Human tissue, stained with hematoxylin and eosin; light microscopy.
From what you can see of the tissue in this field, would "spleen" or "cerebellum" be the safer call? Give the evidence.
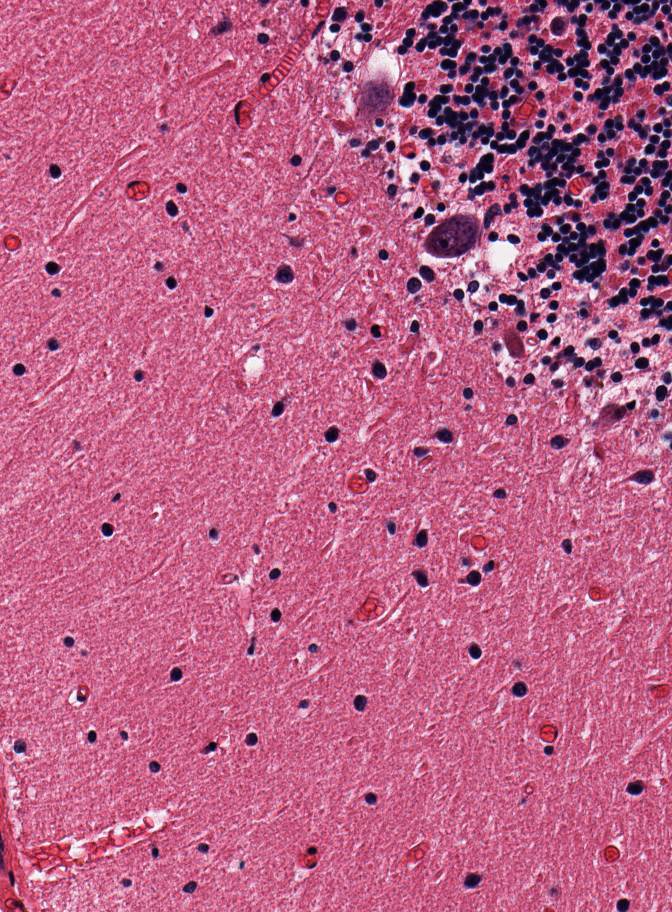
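This is cerebellum. Closely packed small, round, deeply basophilic nuclei with scant cytoplasm form a dense layer in the upper right corner; a pale pink fibrillar layer fills the rest.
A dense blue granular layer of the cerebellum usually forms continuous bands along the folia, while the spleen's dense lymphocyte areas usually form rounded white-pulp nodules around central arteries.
A large neuron with abundant purple cytoplasm lies where the two layers meet. Red blood cells appear singly, in small capillaries.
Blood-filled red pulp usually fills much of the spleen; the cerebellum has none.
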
